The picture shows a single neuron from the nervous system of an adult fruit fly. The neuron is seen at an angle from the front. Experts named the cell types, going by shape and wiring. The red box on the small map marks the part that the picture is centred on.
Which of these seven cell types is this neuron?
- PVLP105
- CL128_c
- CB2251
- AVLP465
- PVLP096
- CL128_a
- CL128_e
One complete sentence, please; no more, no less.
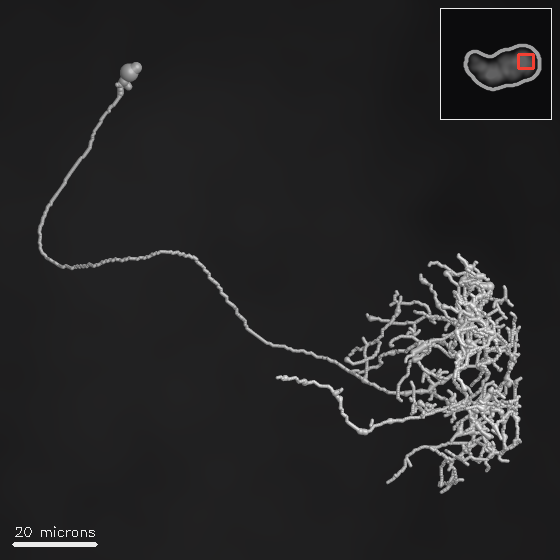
This neuron is typed as AVLP465.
